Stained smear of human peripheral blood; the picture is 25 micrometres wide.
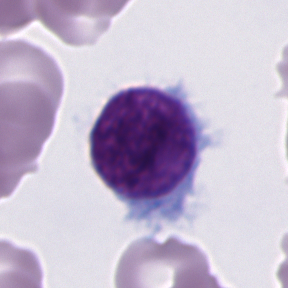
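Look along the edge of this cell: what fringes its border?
Fine, hair-like projections, and you'll find most of them on the right and lower sides.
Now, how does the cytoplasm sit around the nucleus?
As a narrow rim, thinnest on the upper left and widest below and to the right.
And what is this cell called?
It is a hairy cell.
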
